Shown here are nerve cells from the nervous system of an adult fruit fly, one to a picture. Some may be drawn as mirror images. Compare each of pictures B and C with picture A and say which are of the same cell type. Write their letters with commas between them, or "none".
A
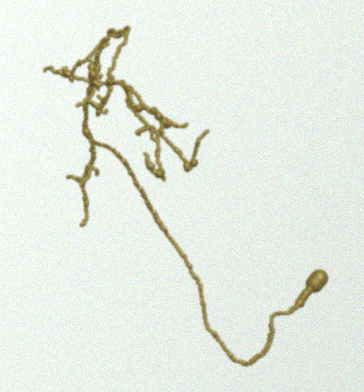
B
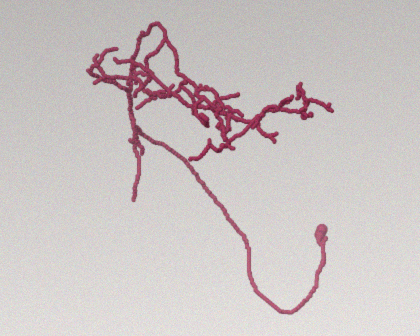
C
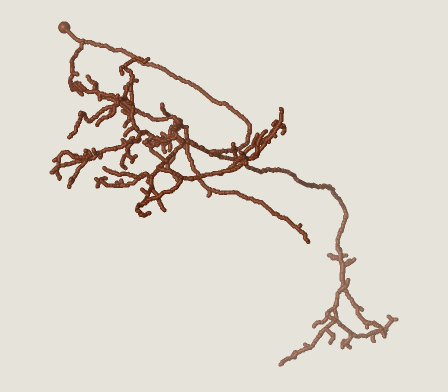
B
